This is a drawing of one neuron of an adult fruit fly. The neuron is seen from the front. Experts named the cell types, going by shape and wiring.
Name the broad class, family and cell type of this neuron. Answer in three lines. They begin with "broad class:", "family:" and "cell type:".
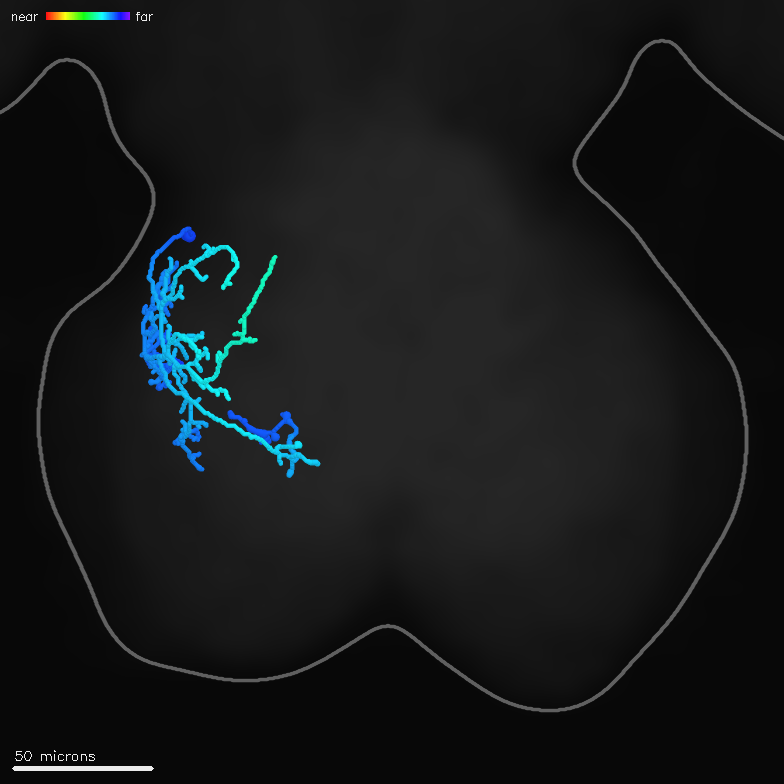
broad class: nerve-cord intrinsic neuron
family: hemilineage 09A
cell type: IN09A034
